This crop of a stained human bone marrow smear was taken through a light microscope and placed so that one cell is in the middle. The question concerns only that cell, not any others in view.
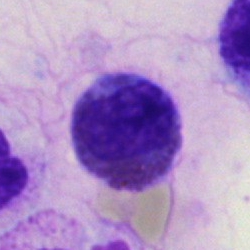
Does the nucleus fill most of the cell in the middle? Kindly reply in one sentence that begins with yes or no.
Yes, it is a narrow rim of cytoplasm that surrounds the nucleus.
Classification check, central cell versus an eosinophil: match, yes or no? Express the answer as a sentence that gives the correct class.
Yes, an eosinophil is present in the middle of the crop.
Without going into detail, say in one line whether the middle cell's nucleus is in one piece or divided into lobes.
The nucleus holds together as a single compact mass, round, oval or kidney-like.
